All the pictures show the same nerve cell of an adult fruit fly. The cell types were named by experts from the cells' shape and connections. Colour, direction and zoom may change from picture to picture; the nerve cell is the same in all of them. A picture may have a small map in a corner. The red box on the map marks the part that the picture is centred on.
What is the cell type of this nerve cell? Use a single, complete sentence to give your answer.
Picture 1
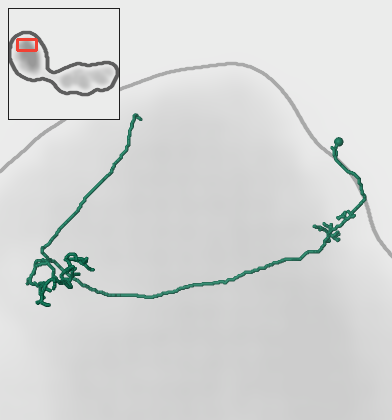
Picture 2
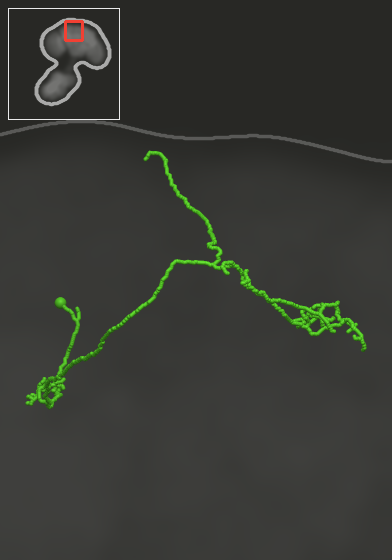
For this nerve cell, the cell type is KCa'b'-ap1.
